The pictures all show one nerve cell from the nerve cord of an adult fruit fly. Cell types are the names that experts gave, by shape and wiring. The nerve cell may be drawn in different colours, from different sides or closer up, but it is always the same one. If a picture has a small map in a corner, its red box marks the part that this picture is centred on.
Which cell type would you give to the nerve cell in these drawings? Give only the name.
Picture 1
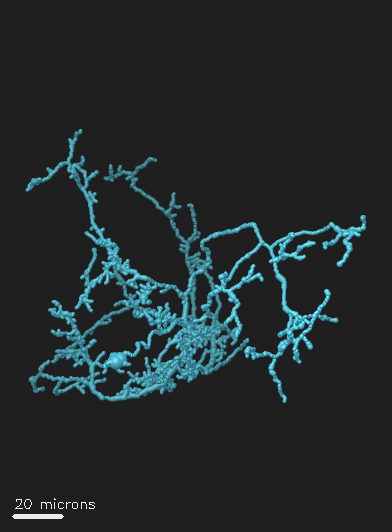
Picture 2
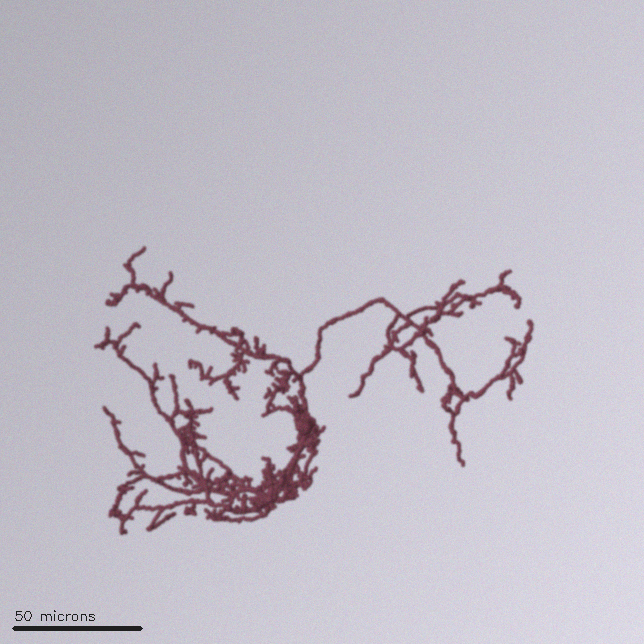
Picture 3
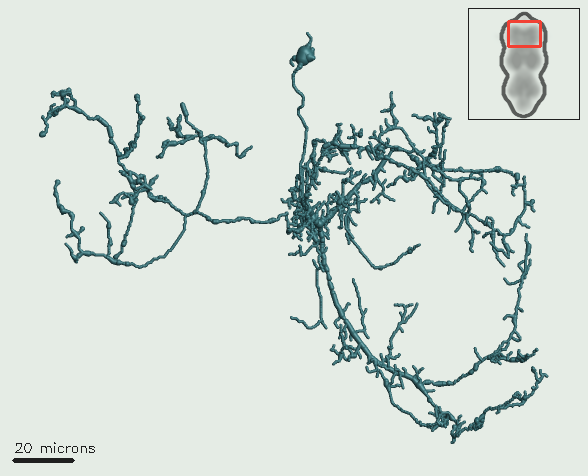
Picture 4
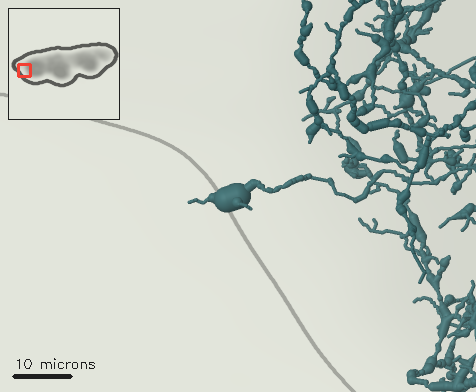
IN10B014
